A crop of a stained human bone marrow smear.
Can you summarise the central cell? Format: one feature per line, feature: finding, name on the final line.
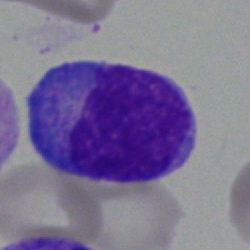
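Nucleus: off-centre, lying toward the right side of the cell
Chromatin: finely stippled and evenly spread, with no coarse dark clumps
Cytoplasm: deep blue
Paler zone: in the cytoplasm, next to the left edge of the nucleus
Name: blast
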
